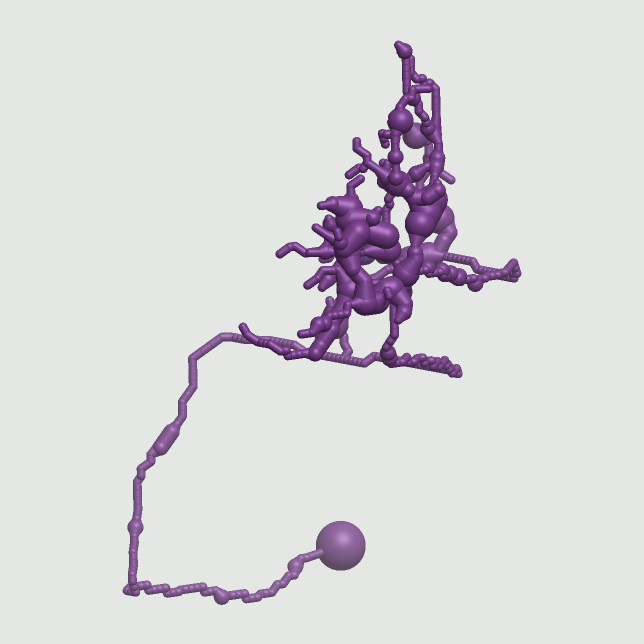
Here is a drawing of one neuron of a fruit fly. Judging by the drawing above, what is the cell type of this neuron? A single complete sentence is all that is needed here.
The cell type T5b is the type of this neuron.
